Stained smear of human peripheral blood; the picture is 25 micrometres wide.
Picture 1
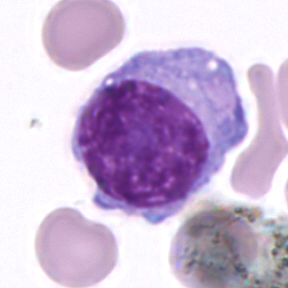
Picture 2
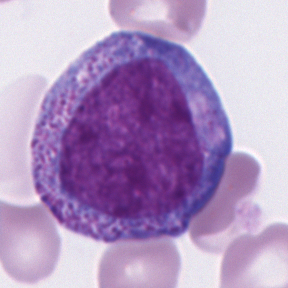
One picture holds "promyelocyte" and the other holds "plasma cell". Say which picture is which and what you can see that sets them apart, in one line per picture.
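In picture 1 we see a plasma cell: The cell outline is irregular, with a bumpy, uneven edge.
In picture 2 we see a promyelocyte: The cell outline is rounded and smooth.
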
